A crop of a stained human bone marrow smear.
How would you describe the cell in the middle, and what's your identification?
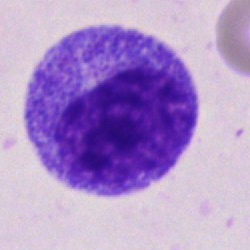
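Nucleus off-centre, toward lower right of cell. Cytoplasm a crescent along upper-left side, densely filled with purple granules. Paler, less granular zone in cytoplasm just above upper edge of nucleus. Cell: myelocyte.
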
